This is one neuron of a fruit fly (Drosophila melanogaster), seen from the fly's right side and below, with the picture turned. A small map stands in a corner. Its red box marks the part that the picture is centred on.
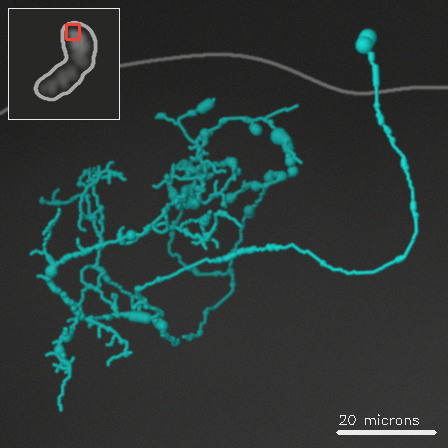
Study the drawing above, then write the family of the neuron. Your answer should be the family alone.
hemilineage LHa1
